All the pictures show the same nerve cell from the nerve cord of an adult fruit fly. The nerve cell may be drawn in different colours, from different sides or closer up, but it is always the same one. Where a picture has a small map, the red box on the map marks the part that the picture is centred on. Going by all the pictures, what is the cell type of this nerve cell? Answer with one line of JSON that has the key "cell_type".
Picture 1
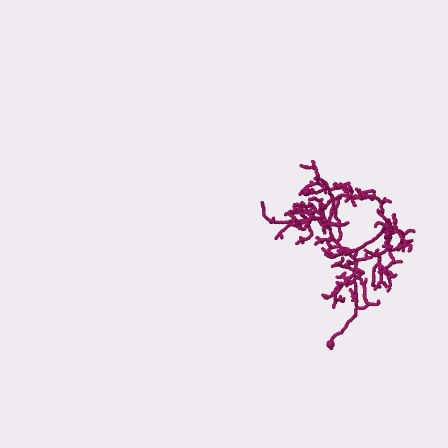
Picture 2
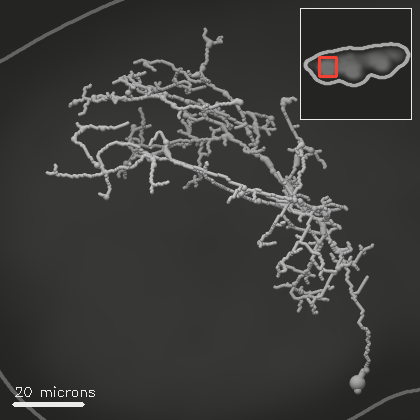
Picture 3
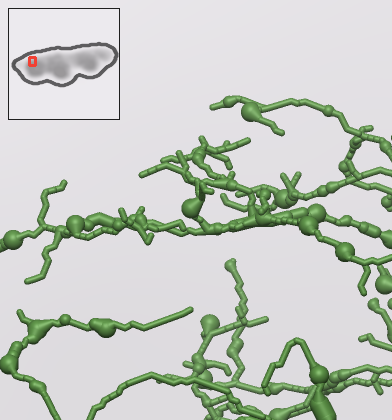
{"cell_type": "IN04B081"}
